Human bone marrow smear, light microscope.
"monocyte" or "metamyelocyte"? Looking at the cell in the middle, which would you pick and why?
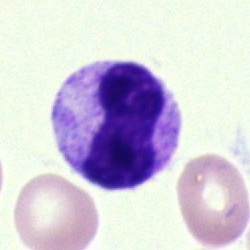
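This is a metamyelocyte. What decides it is the cytoplasm, which holds fine, faint purple granules.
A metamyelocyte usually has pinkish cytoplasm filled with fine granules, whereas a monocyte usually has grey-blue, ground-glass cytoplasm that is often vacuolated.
Here the cytoplasm is a pale lilac-purple. The nucleus is pinched in at its middle into an hourglass shape and sits toward the right side of the cell.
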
